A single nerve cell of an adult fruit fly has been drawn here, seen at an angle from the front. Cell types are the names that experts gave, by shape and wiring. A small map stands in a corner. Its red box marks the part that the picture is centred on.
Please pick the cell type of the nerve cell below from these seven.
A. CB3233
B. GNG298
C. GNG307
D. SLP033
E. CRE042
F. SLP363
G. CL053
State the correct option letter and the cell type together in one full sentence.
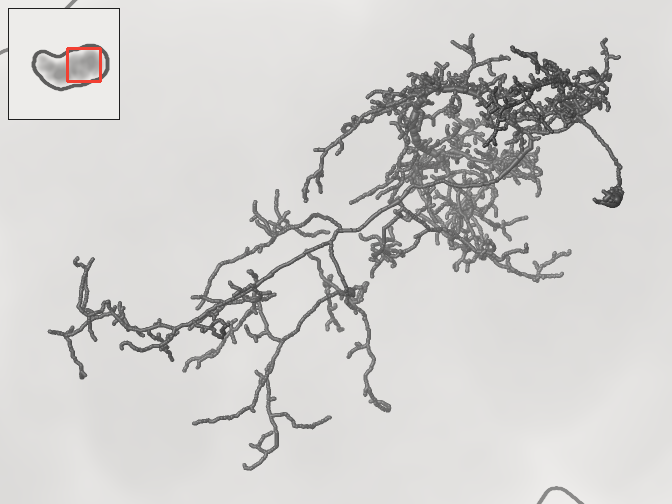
The cell type for the nerve cell is option G, which is CL053.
